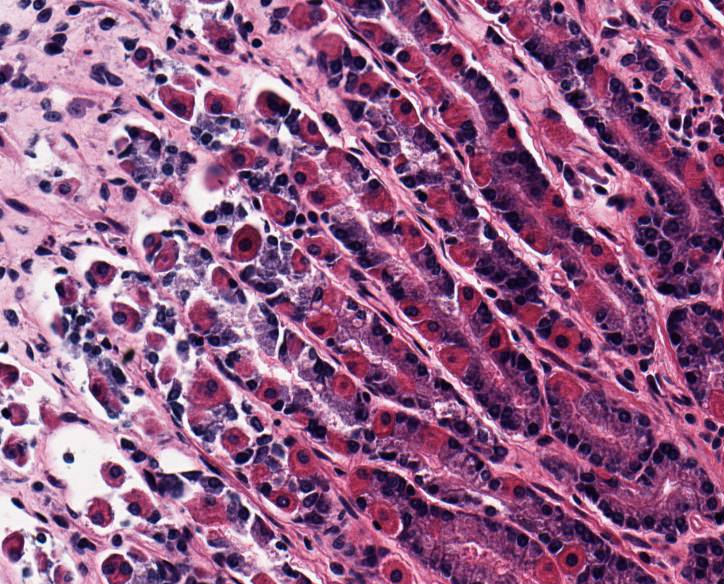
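Stomach: large parietal cells with bright pink cytoplasm appear scattered along the glands throughout the field, each, as far as I can tell, with a single round, centrally placed nucleus. The gland lumina seem to be narrow slits, barely visible. Separating the glands are only thin strands of pink connective tissue carrying elongated nuclei.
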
